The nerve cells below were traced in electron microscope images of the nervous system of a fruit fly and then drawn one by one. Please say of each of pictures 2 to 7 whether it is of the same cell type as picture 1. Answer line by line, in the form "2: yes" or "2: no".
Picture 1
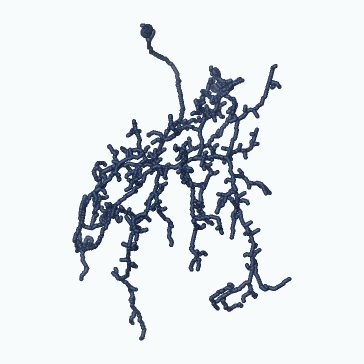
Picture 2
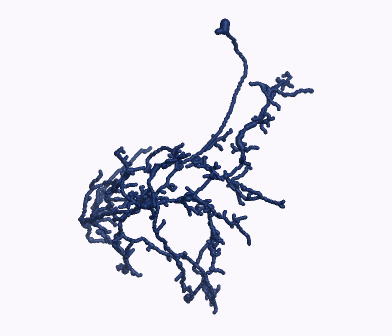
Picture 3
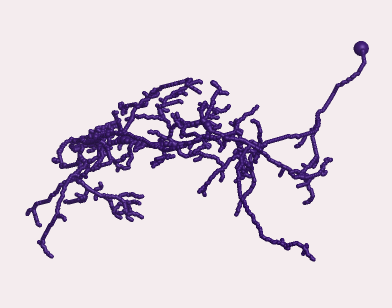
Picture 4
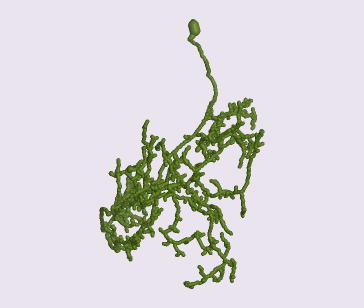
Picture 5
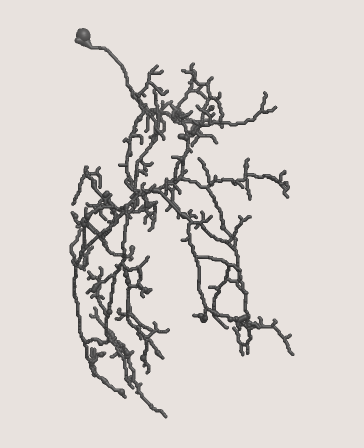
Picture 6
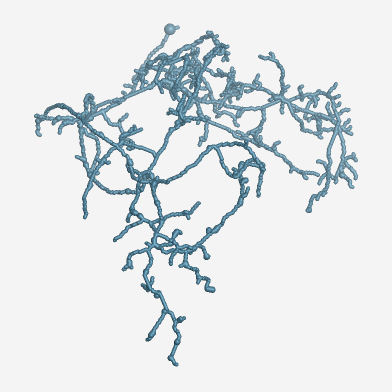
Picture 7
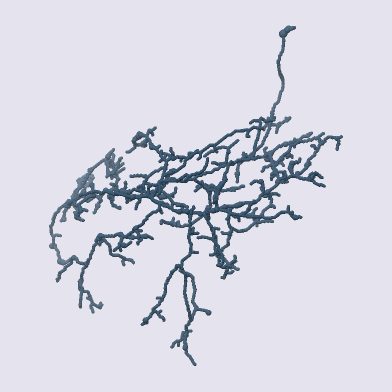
2: yes
3: no
4: yes
5: yes
6: no
7: yes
